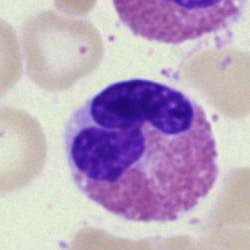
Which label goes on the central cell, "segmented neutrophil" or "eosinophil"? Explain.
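Eosinophil, not segmented neutrophil. First check, the granules: coarse pink-orange granules pack the cytoplasm, which mostly fills the lower right part of the cell.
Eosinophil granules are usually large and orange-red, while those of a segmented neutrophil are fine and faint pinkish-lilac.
Second check, the nucleus: it is divided into two lobes, lying in the upper and left parts of the cell.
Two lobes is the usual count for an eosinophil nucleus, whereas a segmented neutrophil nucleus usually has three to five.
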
